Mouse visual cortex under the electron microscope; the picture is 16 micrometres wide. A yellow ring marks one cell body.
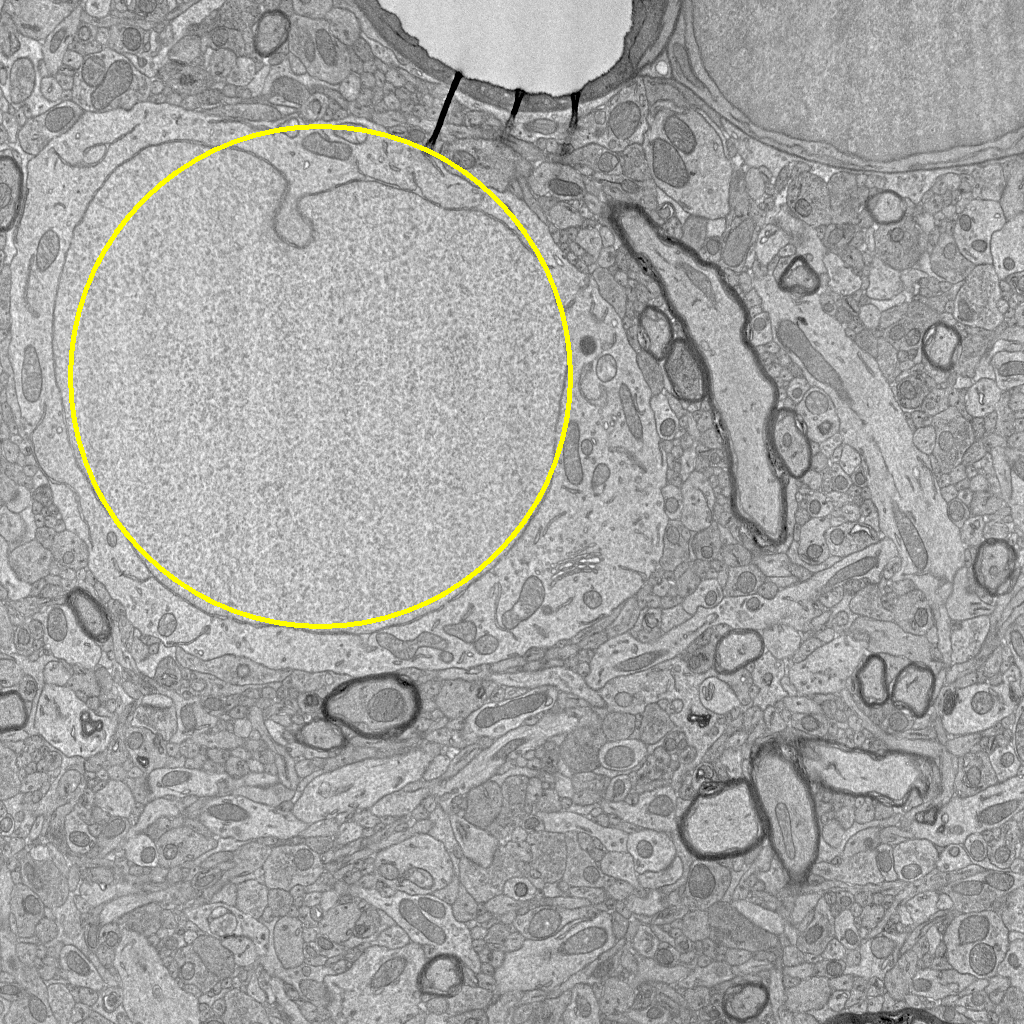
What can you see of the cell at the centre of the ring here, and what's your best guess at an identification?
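The large, roundish nucleus takes up most of the ring. Its nuclear envelope dips inward in one deep, narrow infolding at the top. Chromatin is pale and finely dispersed, and no dense clumps line the envelope. No nucleolus appears in this plane of the nucleus. This cell is an excitatory neuron.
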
